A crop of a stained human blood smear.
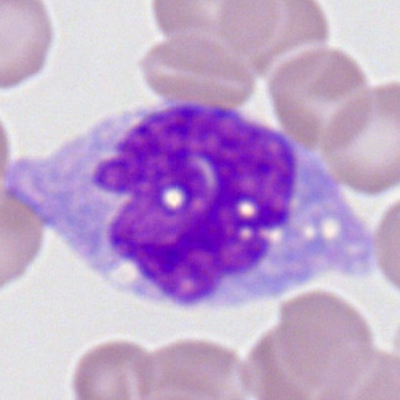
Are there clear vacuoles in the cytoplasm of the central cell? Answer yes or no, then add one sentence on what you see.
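Yes. Several small clear round vacuoles are present, mostly toward the right side of the cell.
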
